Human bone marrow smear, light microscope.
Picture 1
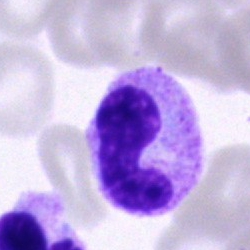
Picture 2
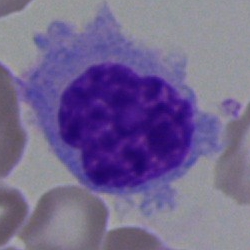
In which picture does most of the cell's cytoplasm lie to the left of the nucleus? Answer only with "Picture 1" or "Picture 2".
Picture 2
